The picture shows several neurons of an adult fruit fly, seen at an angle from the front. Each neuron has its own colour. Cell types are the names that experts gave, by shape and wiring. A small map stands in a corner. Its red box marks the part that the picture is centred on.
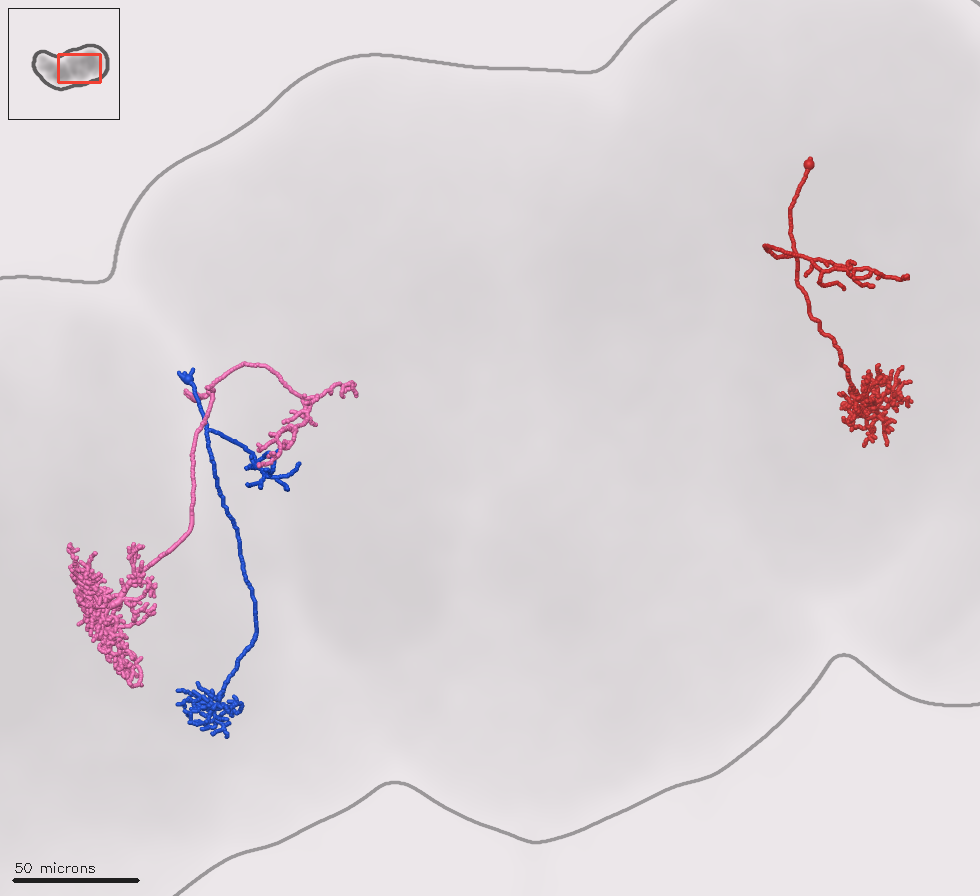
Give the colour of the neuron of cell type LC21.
red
